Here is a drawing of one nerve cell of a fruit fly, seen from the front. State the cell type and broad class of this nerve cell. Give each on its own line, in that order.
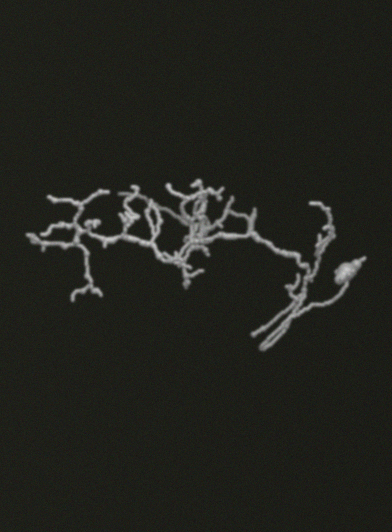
GNG073
central-brain intrinsic neuron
